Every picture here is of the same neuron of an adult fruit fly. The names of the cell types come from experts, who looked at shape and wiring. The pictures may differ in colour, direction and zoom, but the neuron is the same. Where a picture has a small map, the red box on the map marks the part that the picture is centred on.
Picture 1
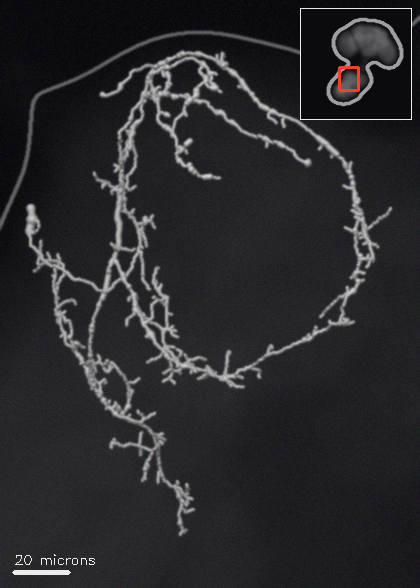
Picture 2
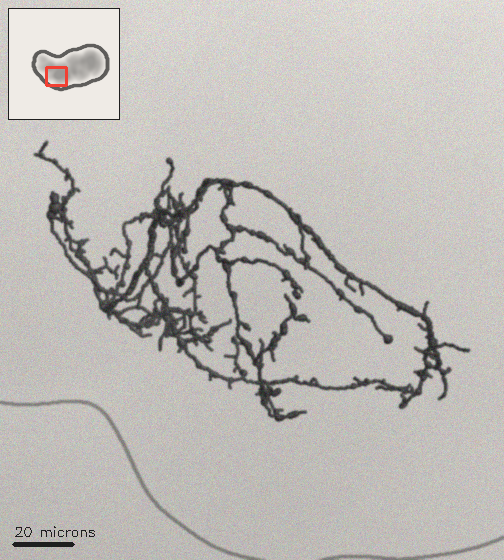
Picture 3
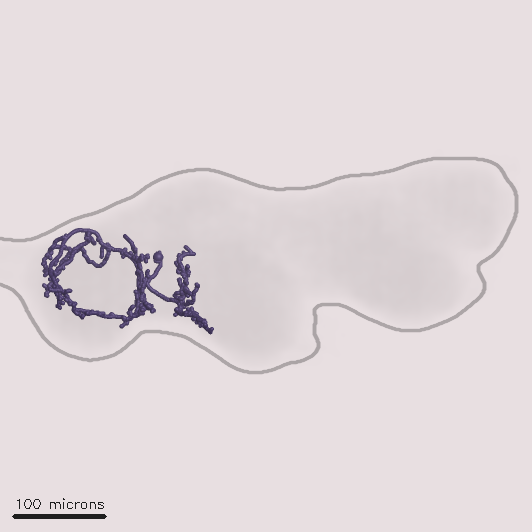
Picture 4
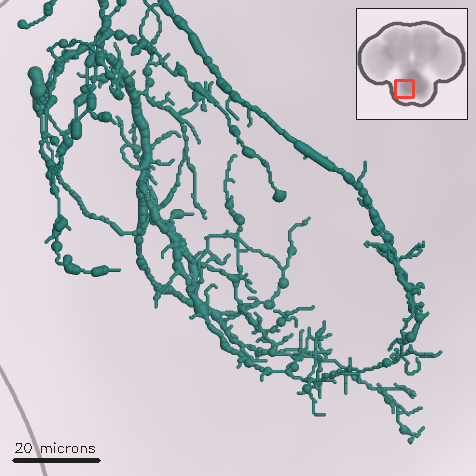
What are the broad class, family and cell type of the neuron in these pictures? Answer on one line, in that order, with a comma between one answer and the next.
nerve-cord intrinsic neuron, hemilineage 03A, IN03A034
